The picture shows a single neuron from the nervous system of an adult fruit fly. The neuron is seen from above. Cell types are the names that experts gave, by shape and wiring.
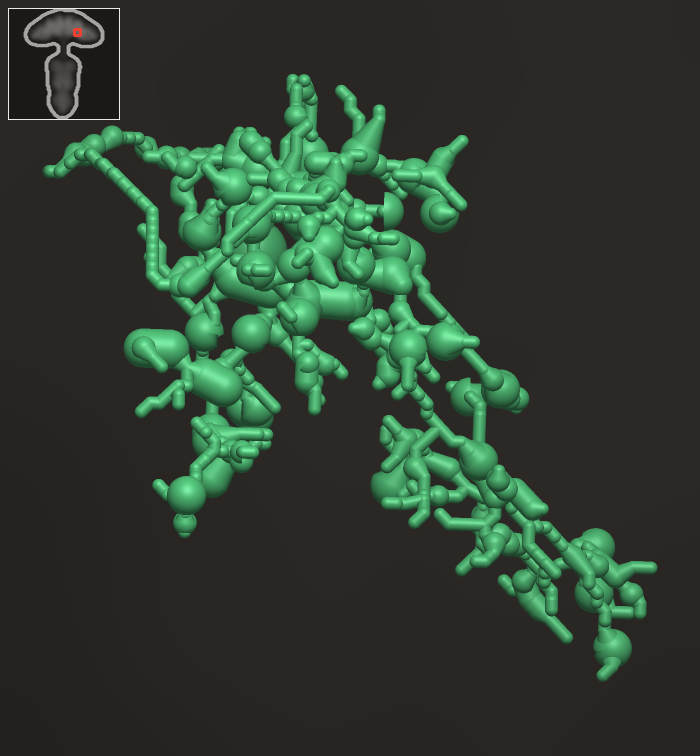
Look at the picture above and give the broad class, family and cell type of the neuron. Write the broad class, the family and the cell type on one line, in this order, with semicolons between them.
optic-lobe intrinsic neuron; Li; Li14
